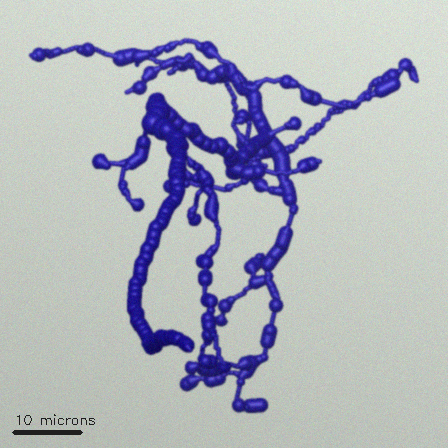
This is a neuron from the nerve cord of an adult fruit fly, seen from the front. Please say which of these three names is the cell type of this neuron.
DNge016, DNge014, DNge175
DNge016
